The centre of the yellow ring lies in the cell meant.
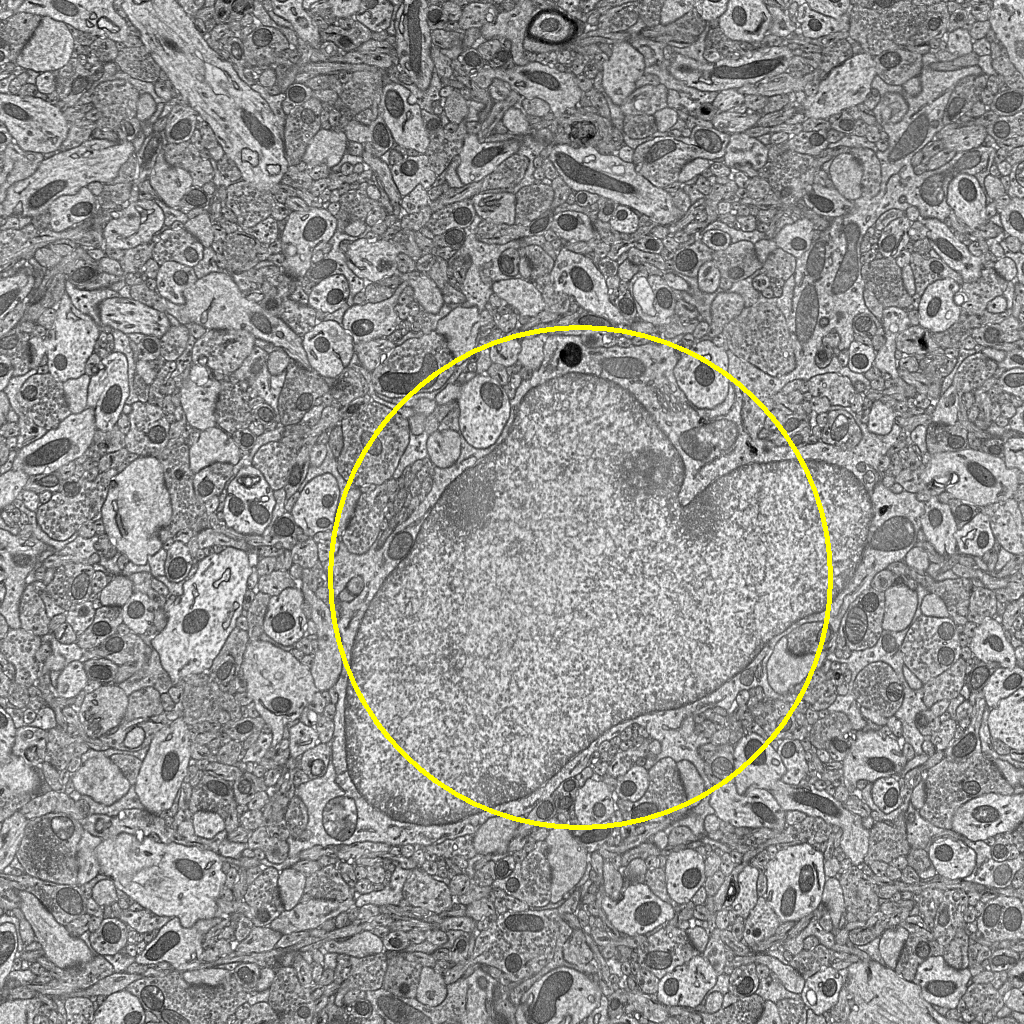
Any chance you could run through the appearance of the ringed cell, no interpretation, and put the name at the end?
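Note the darker patches of chromatin just under the envelope, one on each side of the upper notch. You can't make out a distinct nucleolus here. All around, the body is bordered by neuropil, and no other cell body touches it. It's an astrocyte.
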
